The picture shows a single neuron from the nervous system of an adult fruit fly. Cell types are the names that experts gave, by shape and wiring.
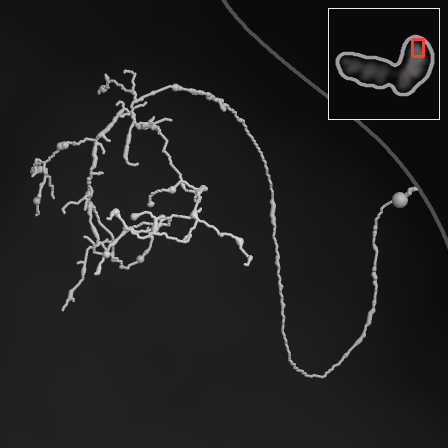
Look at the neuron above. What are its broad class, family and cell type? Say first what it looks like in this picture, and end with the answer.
The cell body is on the right of the picture. Dozens of branch ends can be seen. Its broad class is central-brain intrinsic neuron. Its family is hemilineage VPNl&d1_dorsal. The cell type is LHAV5a2_a1.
